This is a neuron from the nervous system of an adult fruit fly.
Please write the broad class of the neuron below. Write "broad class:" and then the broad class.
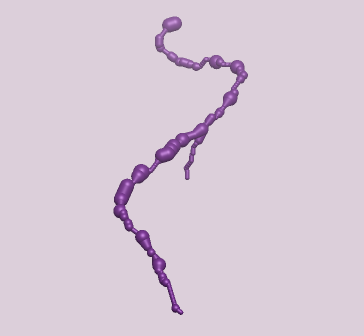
broad class: sensory neuron entering the nerve cord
